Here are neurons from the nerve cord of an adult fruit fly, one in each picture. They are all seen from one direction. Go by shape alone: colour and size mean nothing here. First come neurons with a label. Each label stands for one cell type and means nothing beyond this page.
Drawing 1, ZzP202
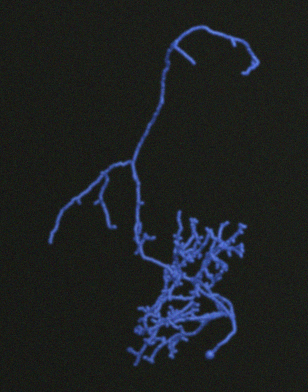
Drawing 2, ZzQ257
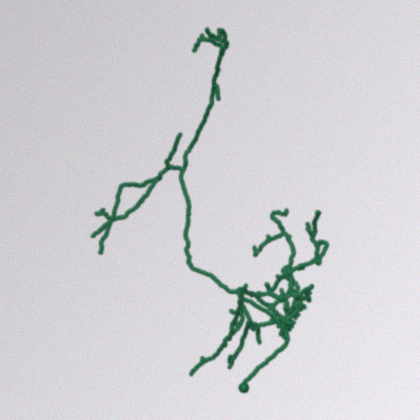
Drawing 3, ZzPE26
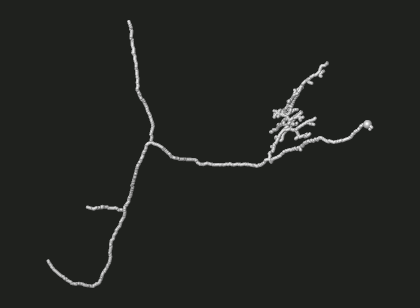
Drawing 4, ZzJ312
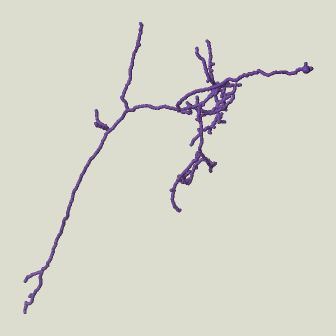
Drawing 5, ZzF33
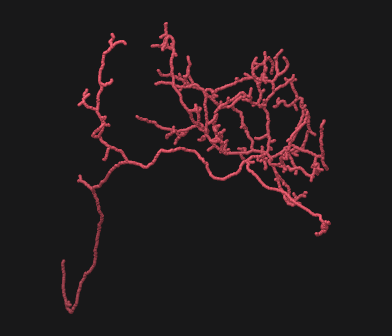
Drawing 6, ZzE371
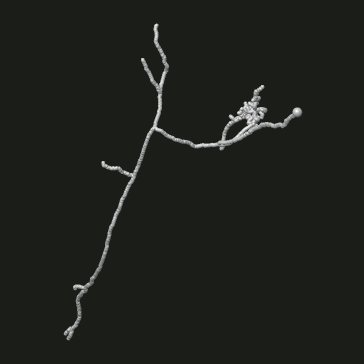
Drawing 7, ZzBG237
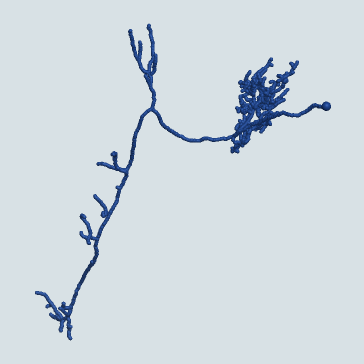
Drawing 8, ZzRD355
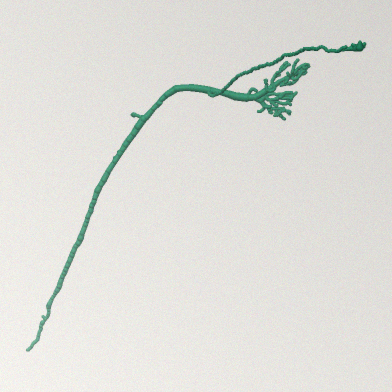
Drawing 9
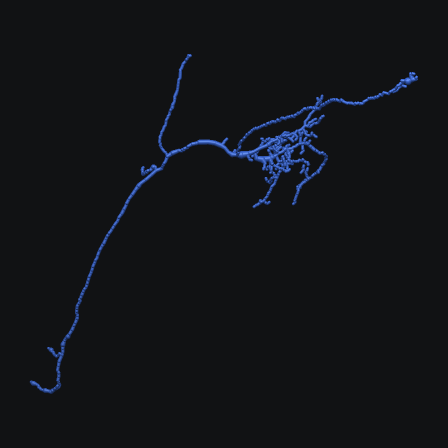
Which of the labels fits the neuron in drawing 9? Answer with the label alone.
ZzRD355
